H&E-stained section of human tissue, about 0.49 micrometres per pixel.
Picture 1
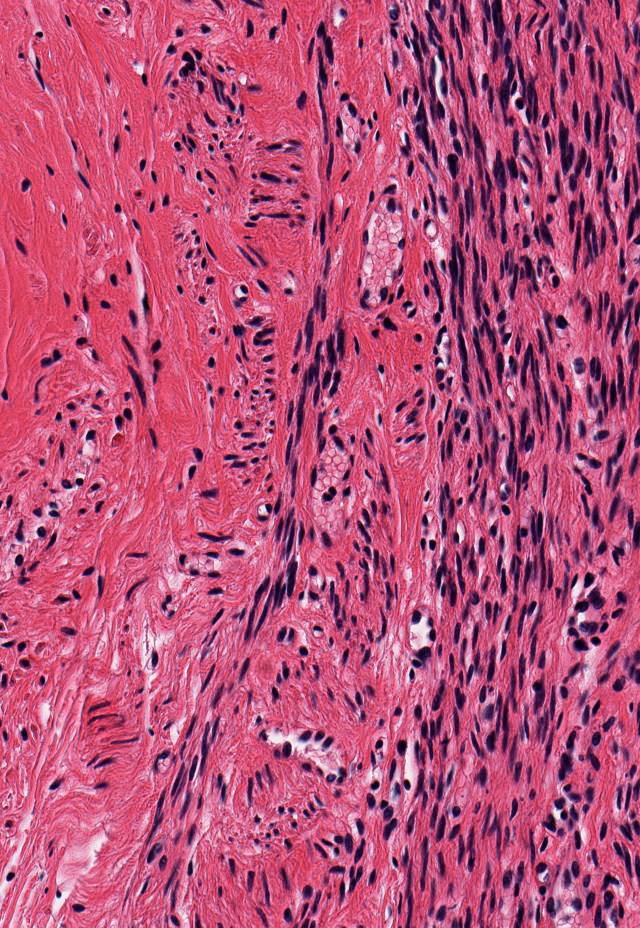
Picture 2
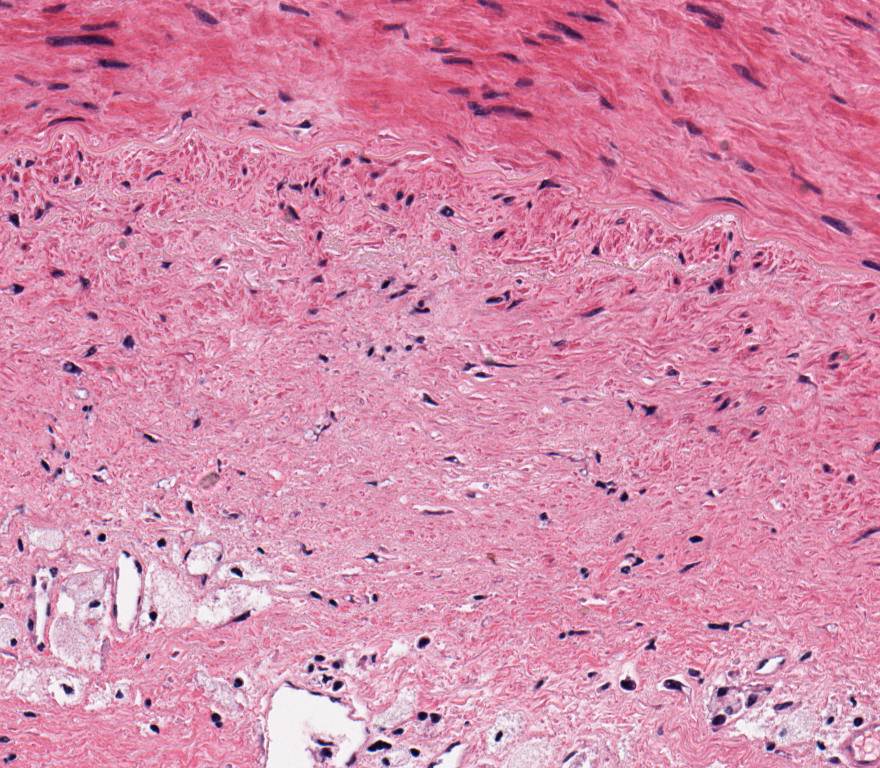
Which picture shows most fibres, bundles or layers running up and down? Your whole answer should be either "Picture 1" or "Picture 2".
Picture 1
